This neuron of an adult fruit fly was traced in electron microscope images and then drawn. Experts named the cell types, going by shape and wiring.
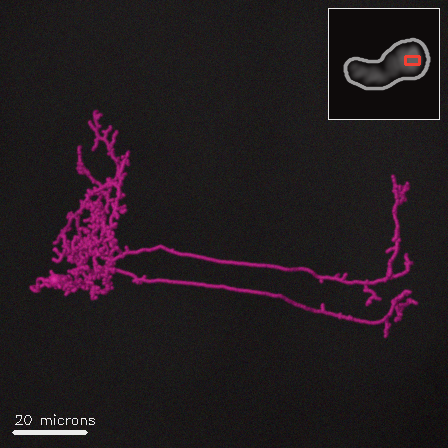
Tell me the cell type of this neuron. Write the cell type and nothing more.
Y13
